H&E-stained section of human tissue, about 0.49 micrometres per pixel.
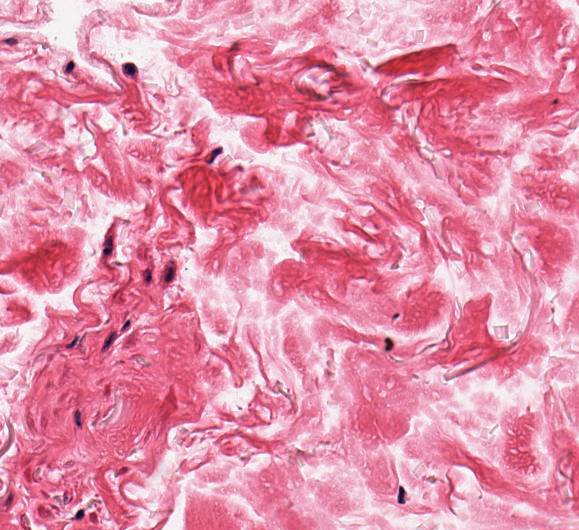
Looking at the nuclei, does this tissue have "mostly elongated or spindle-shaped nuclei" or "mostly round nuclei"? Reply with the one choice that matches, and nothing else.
Mostly elongated or spindle-shaped nuclei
